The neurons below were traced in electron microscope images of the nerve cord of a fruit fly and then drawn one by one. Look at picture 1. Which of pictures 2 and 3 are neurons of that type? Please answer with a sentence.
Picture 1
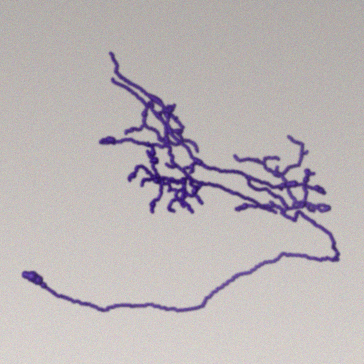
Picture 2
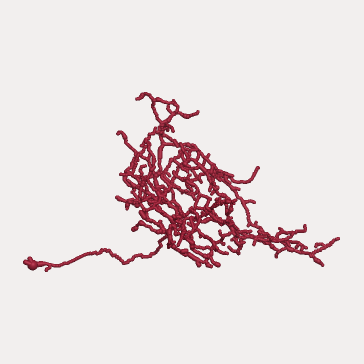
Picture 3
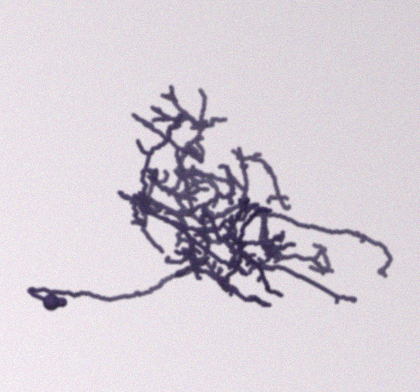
Picture 2 and picture 3 are of the same cell type.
